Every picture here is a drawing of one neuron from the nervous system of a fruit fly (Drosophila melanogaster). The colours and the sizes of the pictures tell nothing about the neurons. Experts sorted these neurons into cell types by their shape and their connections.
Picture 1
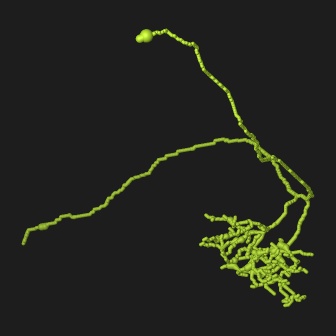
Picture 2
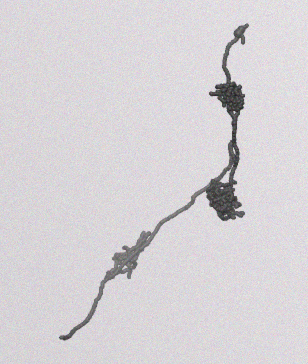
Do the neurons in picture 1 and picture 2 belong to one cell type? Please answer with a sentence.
They are of different cell types.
